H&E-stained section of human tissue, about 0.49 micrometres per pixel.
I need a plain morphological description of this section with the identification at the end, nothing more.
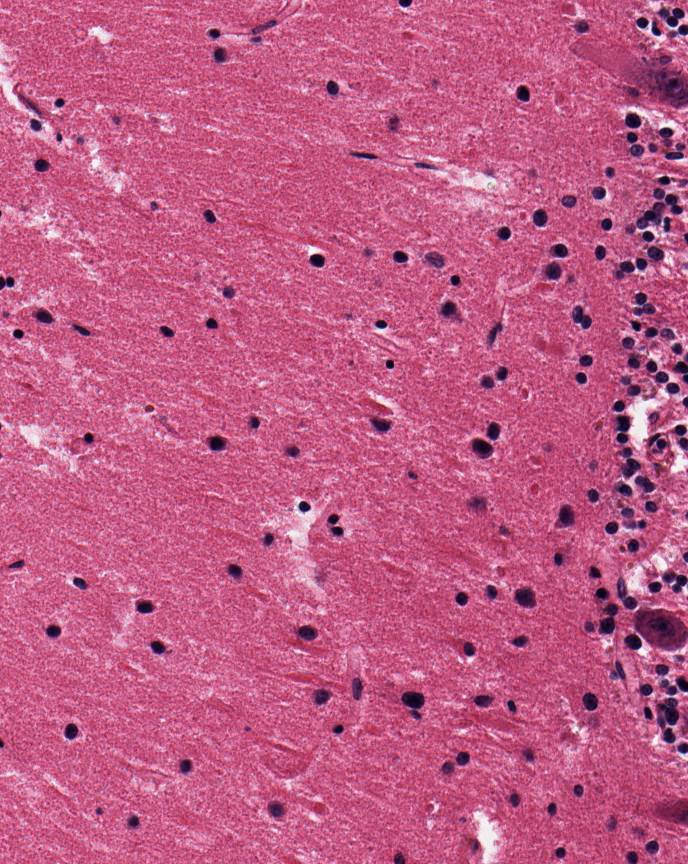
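Most of the field, left and centre, is pink fibrillary neuropil with sparse nuclei; a band of crowded nuclei runs down the right edge. Those scattered in the neuropil are small, round and dark, with no cytoplasm I can see. In that band, small, round, dark nuclei pack closely with very little cytoplasm between. The background looks finely fibrillary and faintly streaked, not smooth. It's cerebellum.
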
